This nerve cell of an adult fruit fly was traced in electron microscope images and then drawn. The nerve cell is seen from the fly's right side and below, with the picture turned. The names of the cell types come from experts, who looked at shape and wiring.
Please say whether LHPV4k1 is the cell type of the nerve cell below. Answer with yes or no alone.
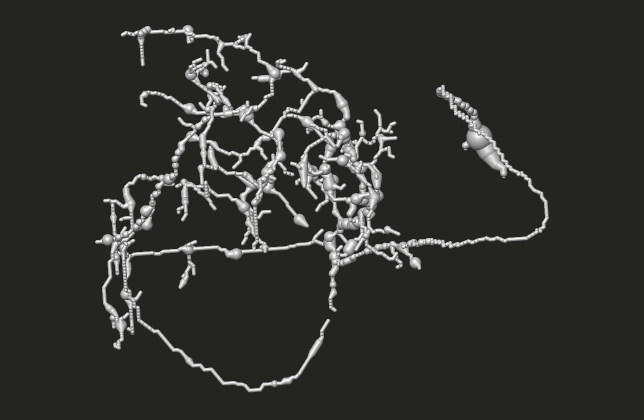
no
